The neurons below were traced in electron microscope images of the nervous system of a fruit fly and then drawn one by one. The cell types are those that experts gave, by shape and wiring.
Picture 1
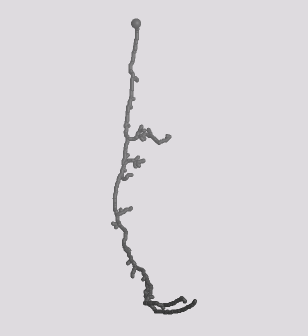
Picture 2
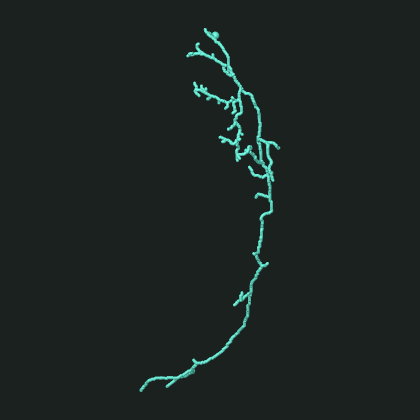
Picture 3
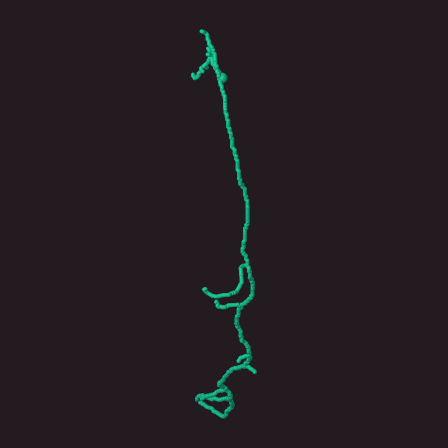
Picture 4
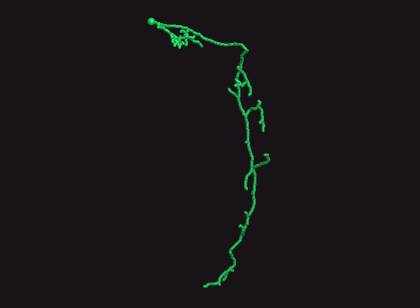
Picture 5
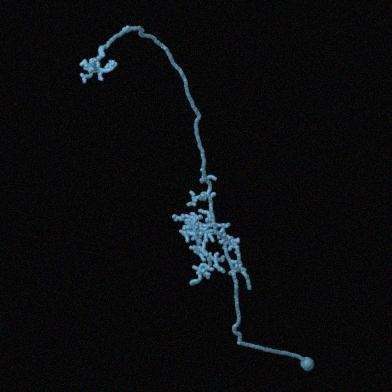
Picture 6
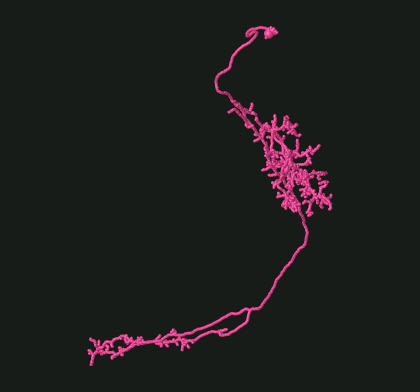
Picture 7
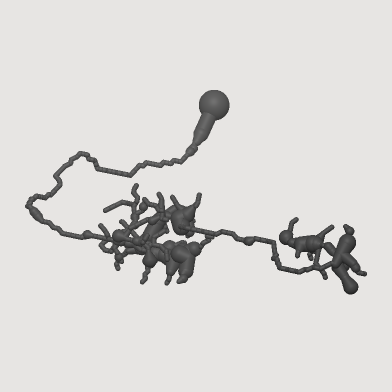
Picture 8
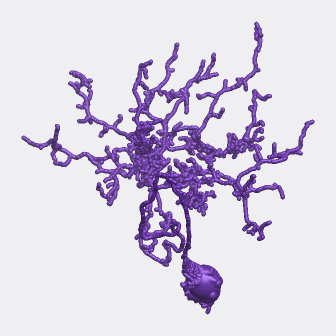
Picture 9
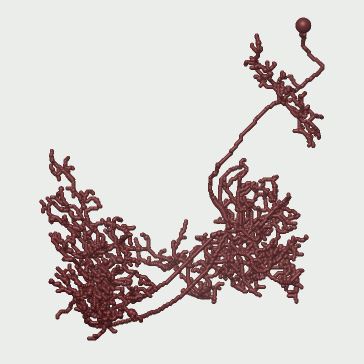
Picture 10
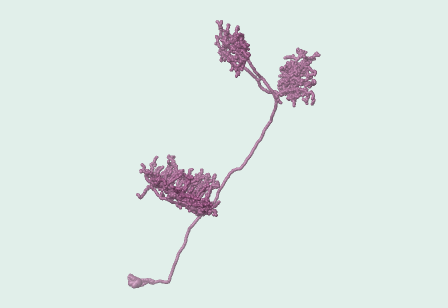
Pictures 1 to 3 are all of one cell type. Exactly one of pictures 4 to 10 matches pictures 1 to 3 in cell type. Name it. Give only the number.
4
